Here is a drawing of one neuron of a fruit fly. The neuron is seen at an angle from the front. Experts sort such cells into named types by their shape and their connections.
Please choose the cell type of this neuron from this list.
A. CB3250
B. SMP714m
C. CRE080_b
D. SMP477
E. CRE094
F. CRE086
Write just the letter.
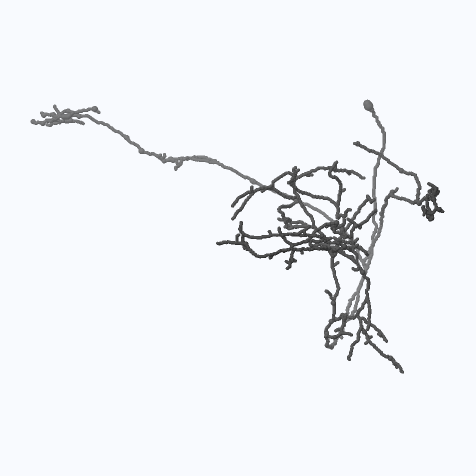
D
